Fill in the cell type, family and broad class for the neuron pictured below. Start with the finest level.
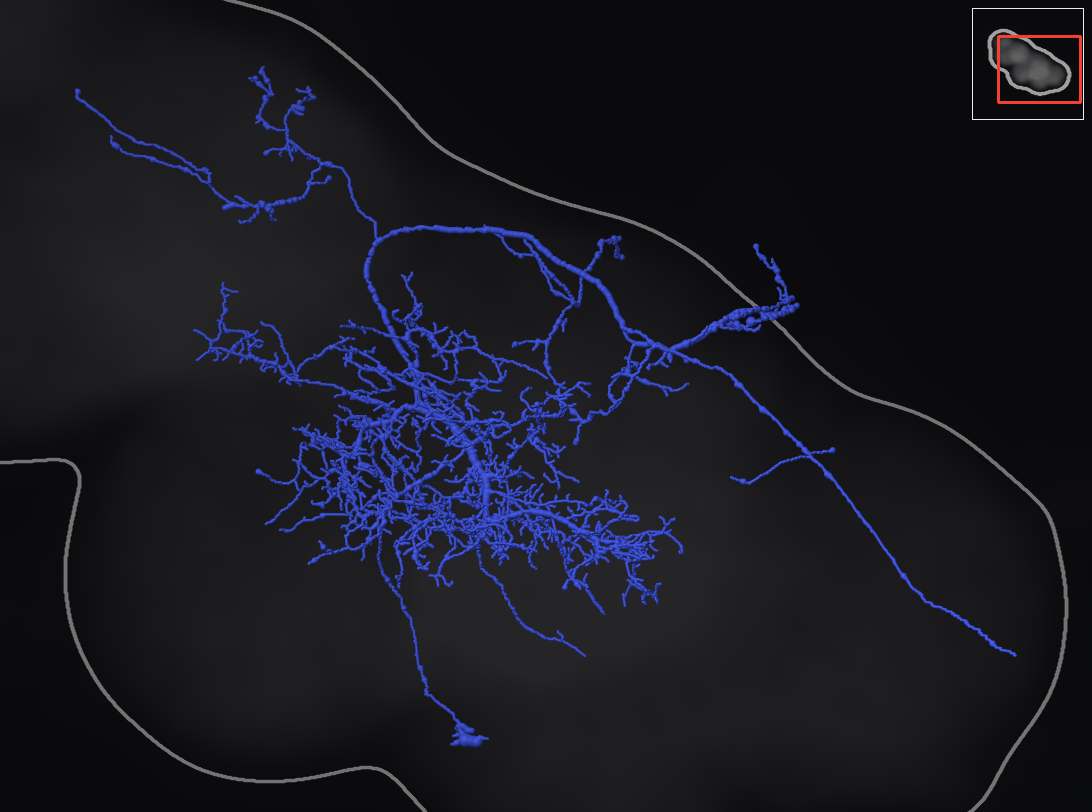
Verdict: EA06B010; hemilineage 06B; ascending efferent neuron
